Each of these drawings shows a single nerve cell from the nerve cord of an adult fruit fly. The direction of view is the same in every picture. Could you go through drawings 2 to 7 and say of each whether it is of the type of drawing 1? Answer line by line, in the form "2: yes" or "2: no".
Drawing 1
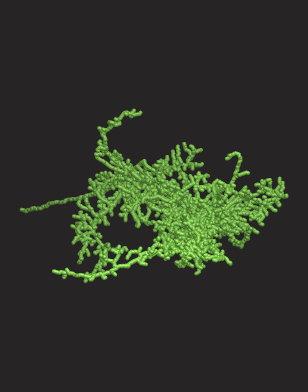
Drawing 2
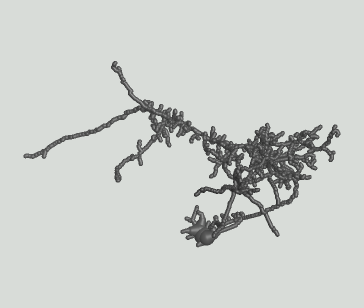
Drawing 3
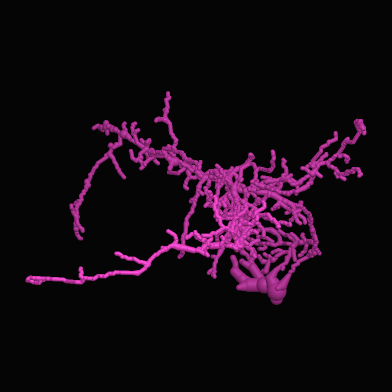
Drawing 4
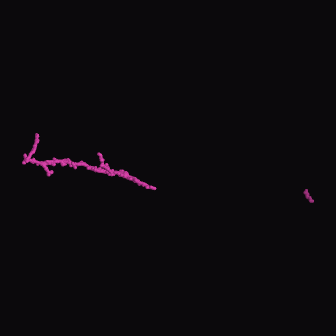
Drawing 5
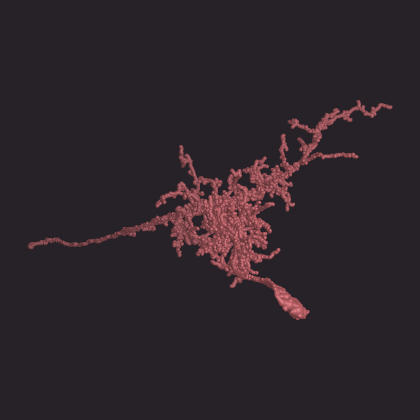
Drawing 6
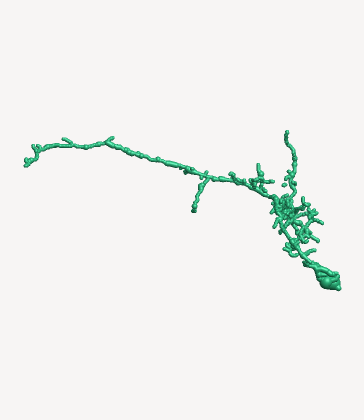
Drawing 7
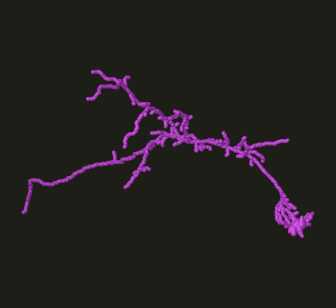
2: yes
3: yes
4: no
5: yes
6: no
7: no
